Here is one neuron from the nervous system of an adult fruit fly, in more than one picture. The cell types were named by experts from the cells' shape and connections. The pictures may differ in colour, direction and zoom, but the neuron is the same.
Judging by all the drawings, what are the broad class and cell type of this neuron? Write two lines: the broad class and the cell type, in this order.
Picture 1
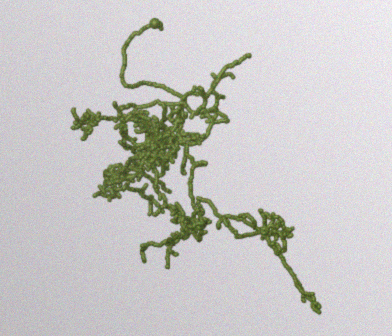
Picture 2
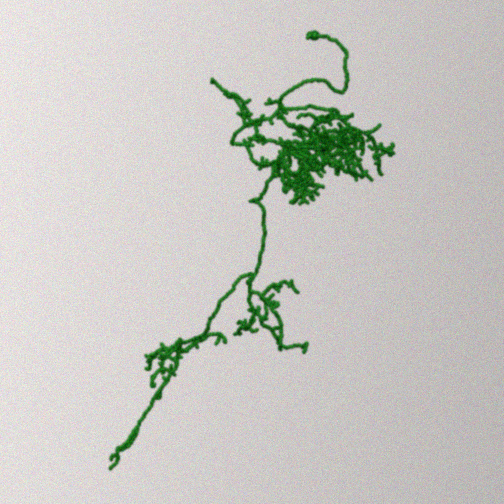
central-brain intrinsic neuron
CRE009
